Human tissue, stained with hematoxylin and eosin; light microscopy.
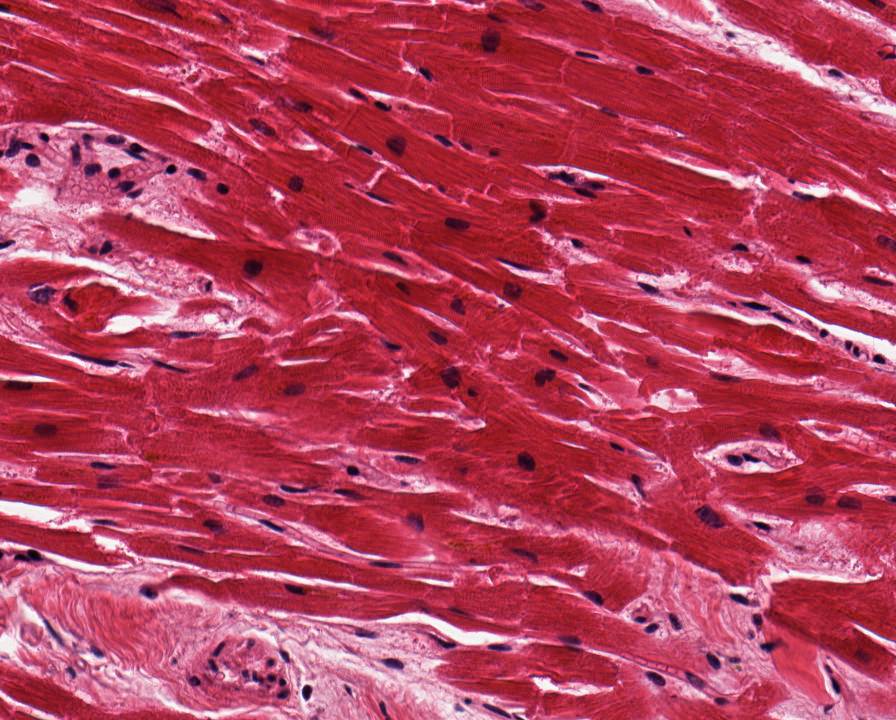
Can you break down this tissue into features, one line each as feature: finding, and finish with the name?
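Branching: fibres branch and rejoin neighbours, not separate parallel cylinders
Nuclei: single, oval, central in the cytoplasm
Striations: fine cross-striations across the fibres
Cytoplasm: deep red-pink with eosin
Name: left ventricle of the heart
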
